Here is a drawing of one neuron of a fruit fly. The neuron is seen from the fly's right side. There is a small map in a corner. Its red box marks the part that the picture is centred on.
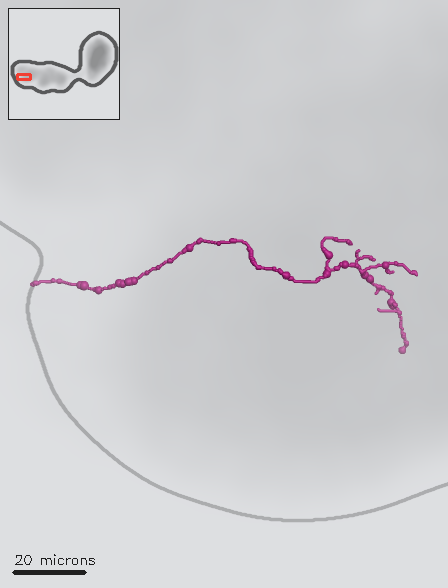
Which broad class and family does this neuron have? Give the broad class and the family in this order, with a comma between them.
sensory neuron entering the nerve cord, class mechanosensory tactile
